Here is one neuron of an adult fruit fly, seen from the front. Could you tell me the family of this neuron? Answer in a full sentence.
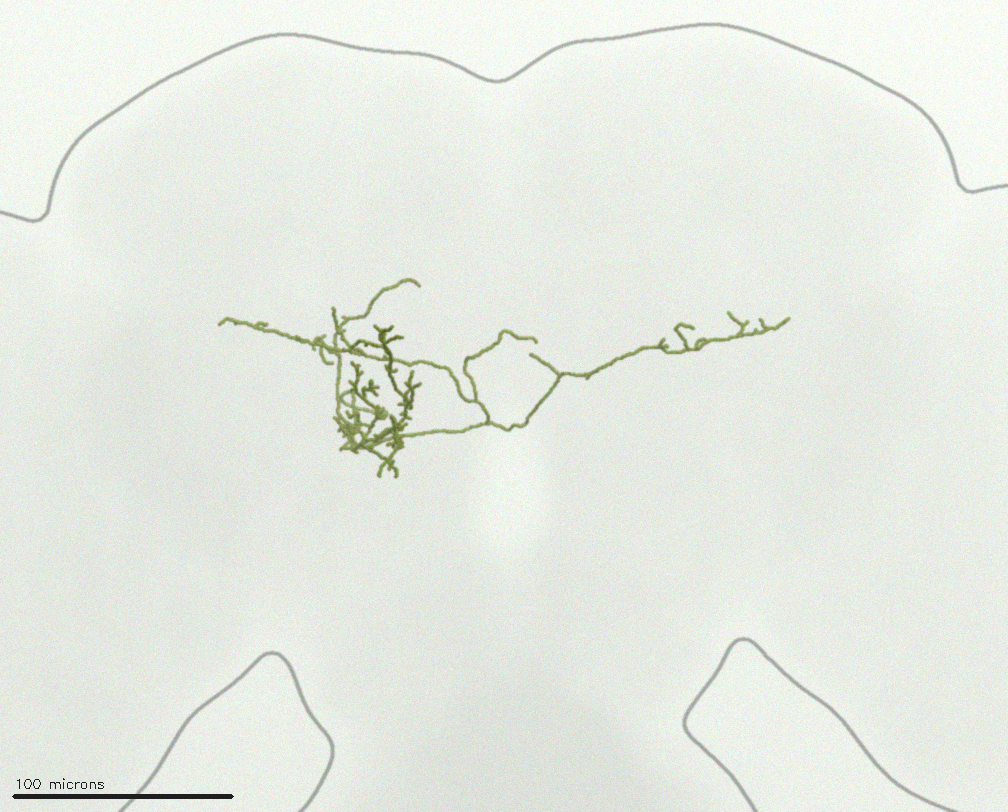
The family is hemilineage DM6_ventral.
